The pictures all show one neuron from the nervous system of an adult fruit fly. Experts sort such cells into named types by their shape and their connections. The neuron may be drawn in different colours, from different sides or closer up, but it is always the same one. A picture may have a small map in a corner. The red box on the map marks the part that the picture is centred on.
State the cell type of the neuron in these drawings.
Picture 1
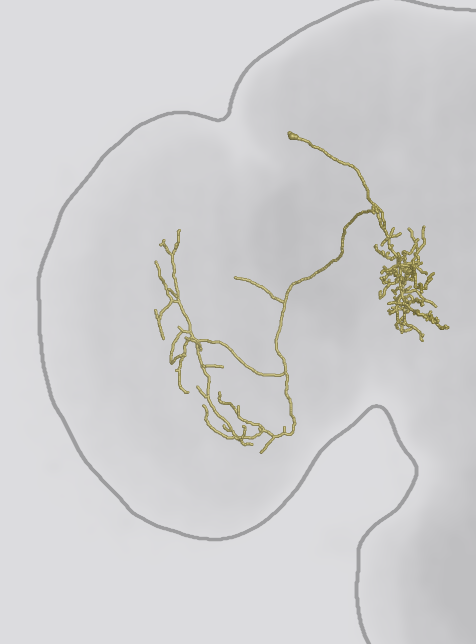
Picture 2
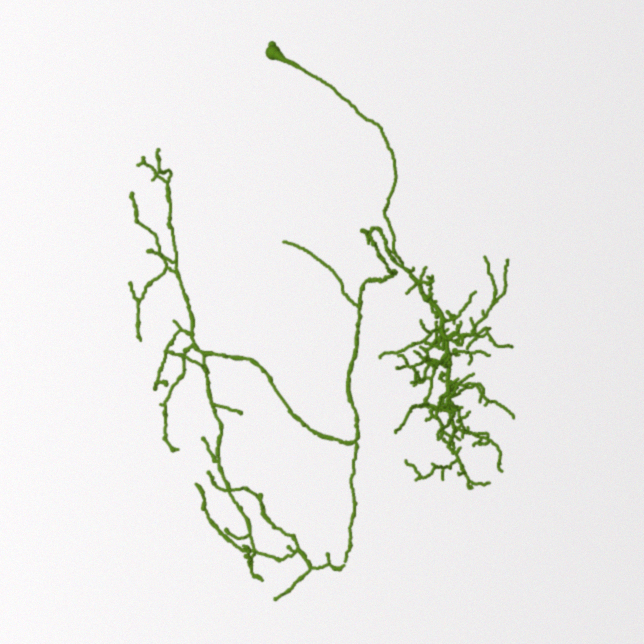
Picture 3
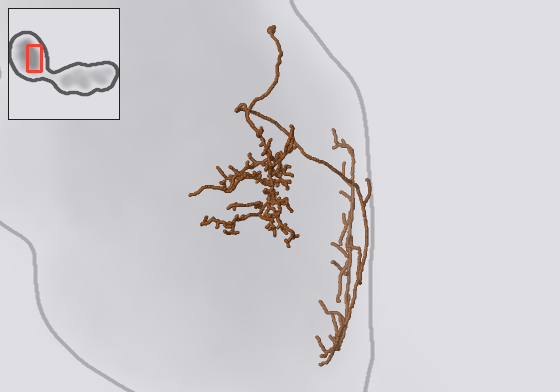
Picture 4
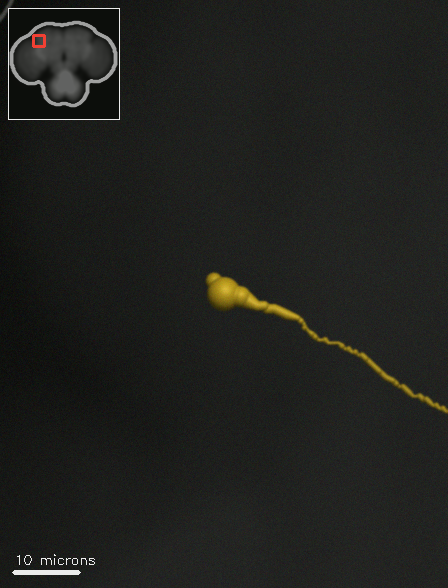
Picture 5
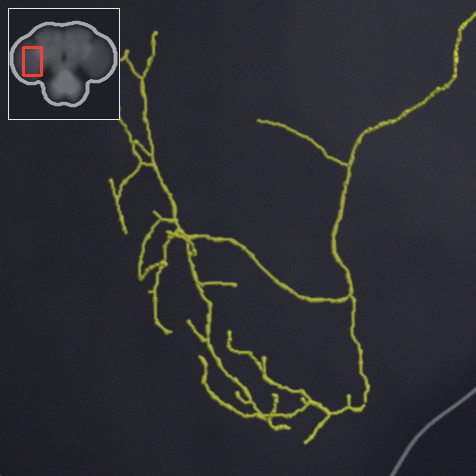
LPT114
